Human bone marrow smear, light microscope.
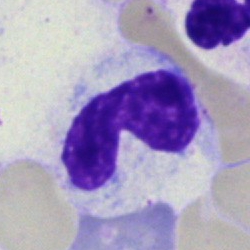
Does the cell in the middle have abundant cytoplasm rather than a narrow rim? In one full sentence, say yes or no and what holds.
Yes, this cell has broad cytoplasm around its nucleus.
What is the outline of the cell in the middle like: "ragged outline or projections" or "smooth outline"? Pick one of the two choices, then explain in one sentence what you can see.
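Smooth outline. The cell has a smooth, roughly round outline.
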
